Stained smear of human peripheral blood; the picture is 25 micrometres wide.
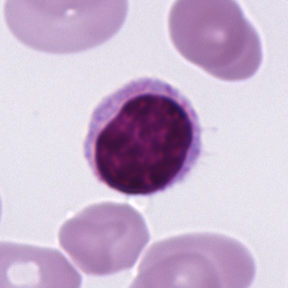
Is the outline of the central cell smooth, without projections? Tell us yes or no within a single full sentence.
No, by its outline the cell is rough, not smooth and even.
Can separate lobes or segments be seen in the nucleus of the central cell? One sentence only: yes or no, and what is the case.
No, what the nucleus forms is a single compact round, oval or kidney-shaped mass.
